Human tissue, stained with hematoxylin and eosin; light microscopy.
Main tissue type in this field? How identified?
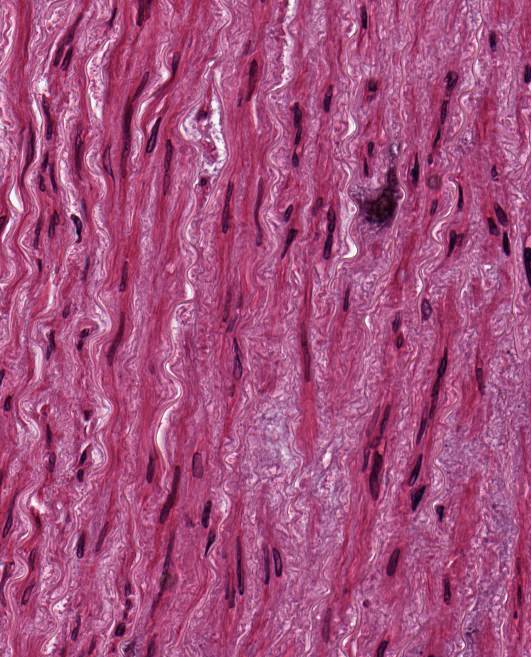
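Answer: the tunica media of an artery. Fibres run in parallel, wavy, crimped bundles from top to bottom across the field; dark, elongated, spindle-shaped nuclei lie parallel to them.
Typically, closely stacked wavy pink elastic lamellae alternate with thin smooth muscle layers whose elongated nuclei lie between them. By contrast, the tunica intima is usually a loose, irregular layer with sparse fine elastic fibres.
No epithelium or fat cells are present.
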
